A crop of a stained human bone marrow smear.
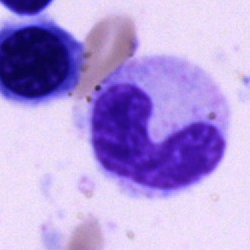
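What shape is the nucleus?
A thick kidney or horseshoe, I'd say, with a deep notch opening toward the upper right.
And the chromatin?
Dark purple and moderately clumped, with lighter patches between the clumps.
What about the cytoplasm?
Plentiful and pale lilac, holding faint, fine pinkish granules.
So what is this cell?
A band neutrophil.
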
